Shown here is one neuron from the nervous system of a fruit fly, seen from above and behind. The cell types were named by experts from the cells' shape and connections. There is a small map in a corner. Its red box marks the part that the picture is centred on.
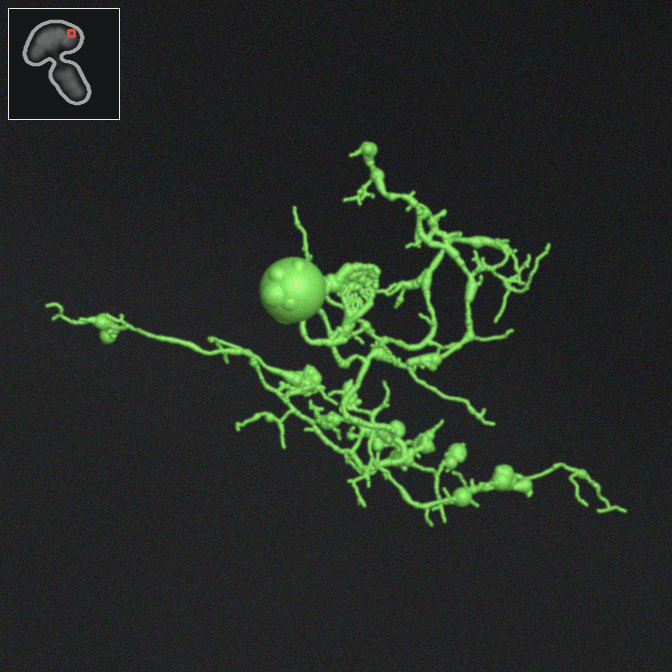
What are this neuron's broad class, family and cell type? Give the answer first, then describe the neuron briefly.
This is an optic-lobe intrinsic neuron. The family is Mi. The cell type is Mi17. It is in the brain and does not reach the nerve cord. The picture shows dozens of branch ends.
